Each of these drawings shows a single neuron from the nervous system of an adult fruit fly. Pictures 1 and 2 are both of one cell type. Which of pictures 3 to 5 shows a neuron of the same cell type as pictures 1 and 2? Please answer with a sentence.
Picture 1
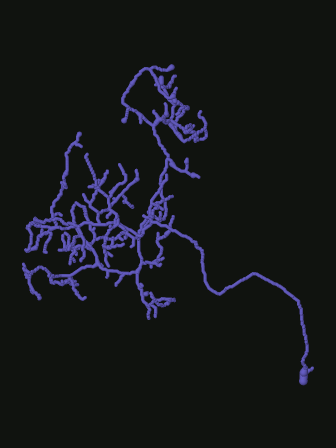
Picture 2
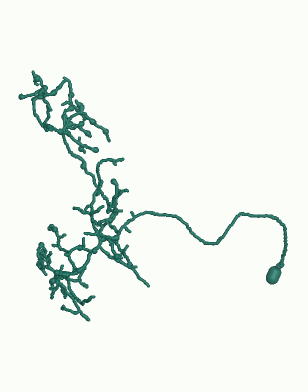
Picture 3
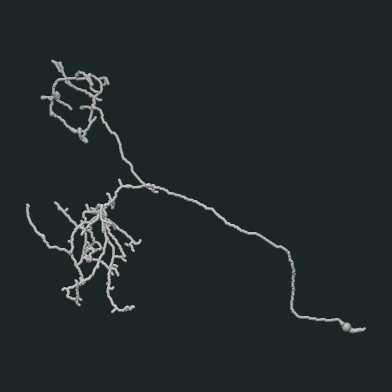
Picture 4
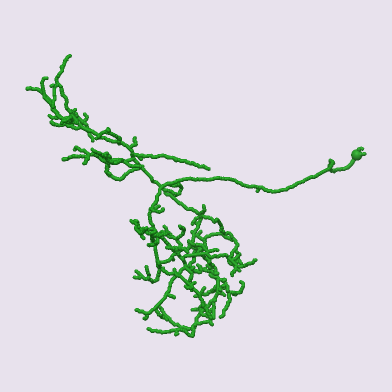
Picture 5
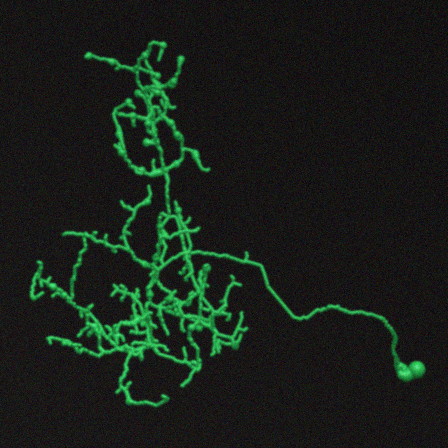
Picture 5 shows a neuron of the same cell type.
